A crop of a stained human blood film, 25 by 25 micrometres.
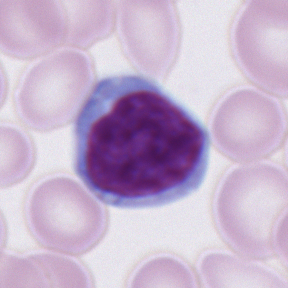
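Typical lymphocyte: the central cell of a stained human peripheral blood smear, viewed by light microscopy. The nucleus is roughly round, with a shallow notch along its upper edge. Its chromatin is dark purple and coarsely clumped. The cytoplasm contains neither visible granules nor vacuoles.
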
